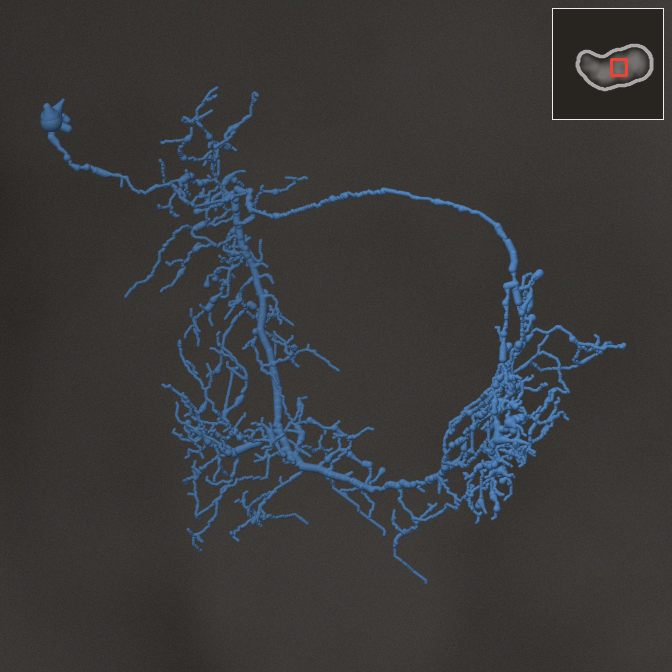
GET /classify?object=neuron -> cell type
LAL139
